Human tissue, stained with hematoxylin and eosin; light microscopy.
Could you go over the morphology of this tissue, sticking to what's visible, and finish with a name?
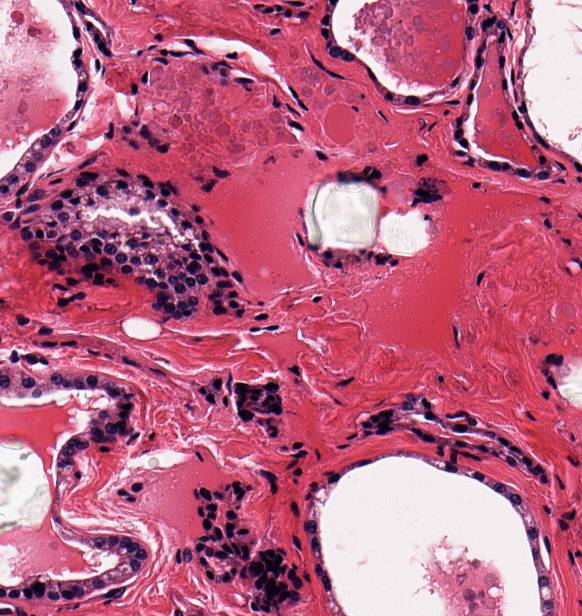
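First, lining: most spaces have a single thin layer of flattened to low cuboidal cells with dark nuclei. Second, one exception at the left of the field: a space lined by crowded columnar cells with dark round nuclei. Third, stroma: wavy eosinophilic collagen bundles holding scattered elongated dark nuclei. Fourth, just above the centre, a clear, glassy, refractile object that takes up no stain. Tissue: thyroid.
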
